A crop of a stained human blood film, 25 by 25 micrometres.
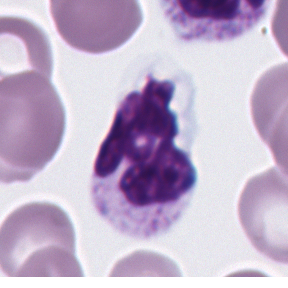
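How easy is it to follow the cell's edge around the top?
Not easy: it is faint there and hard to trace.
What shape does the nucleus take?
Several irregular lobes, folded and crowded together.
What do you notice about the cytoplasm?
It is very pale, almost colourless, with fewer granules above the nucleus than below it.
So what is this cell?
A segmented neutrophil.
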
